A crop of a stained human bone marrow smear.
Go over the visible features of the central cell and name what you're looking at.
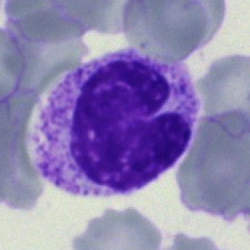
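Let me see: the nucleus has a notch pressing in on its right side. Its chromatin is dark purple and clumped, broken by small pale gaps. Many purple granules fill the cytoplasm, and between them the cytoplasm is pale pinkish-lilac. This one is a metamyelocyte.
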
